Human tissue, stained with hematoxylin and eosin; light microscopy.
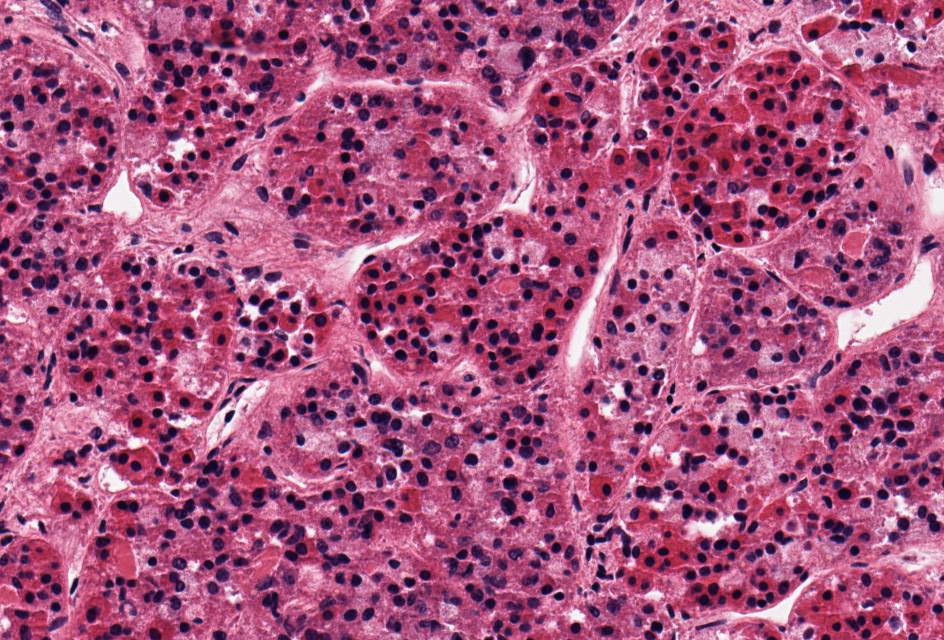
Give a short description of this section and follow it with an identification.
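Rounded nests of cells, separated by thin, pale pink connective tissue septa with few cells of their own, fill the field. Red- and purple-staining cells intermingle within the same nests. Empty, slit-like vascular spaces run in the septa, one vertically just right of centre. This is pituitary.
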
